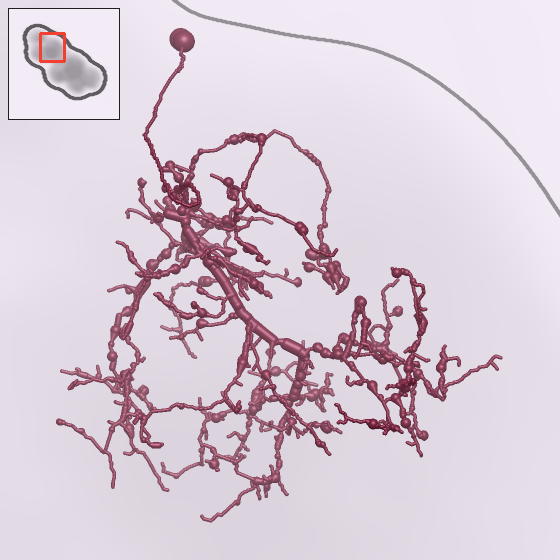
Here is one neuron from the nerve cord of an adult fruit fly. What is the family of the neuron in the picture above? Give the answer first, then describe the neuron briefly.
The family is hemilineage 03A. Its broad class is nerve-cord intrinsic neuron. In this view it is about as wide as it is tall.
